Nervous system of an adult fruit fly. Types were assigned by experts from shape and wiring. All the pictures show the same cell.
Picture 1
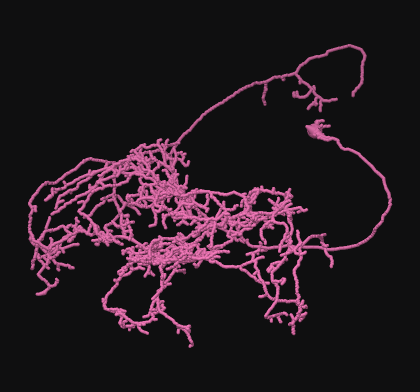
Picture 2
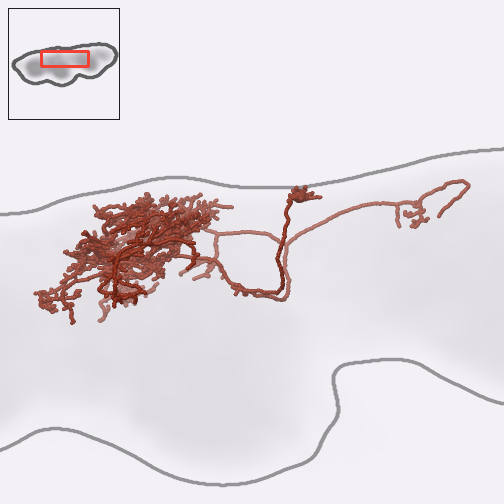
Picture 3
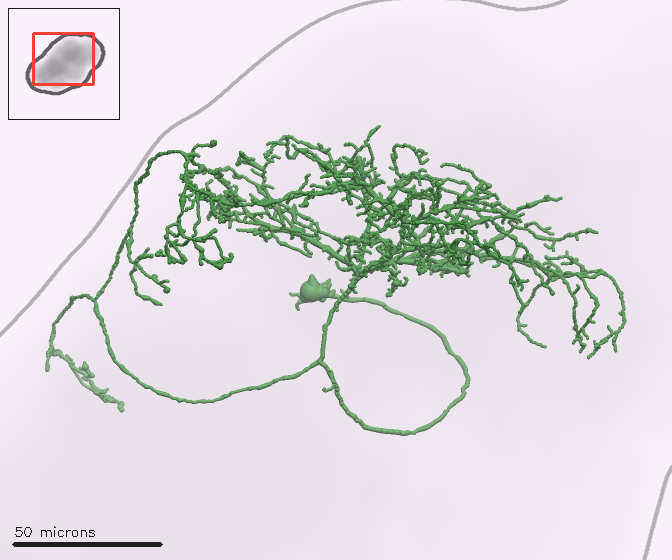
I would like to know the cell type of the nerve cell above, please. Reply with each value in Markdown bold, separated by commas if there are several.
**dMS5**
